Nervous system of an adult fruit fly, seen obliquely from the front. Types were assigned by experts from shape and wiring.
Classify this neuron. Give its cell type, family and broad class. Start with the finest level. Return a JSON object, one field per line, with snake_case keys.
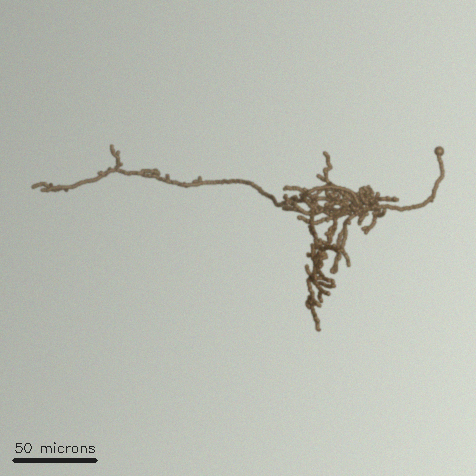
{
 "cell_type": "CL274",
 "family": "hemilineage DL1_ventral",
 "broad_class": "central-brain intrinsic neuron"
}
